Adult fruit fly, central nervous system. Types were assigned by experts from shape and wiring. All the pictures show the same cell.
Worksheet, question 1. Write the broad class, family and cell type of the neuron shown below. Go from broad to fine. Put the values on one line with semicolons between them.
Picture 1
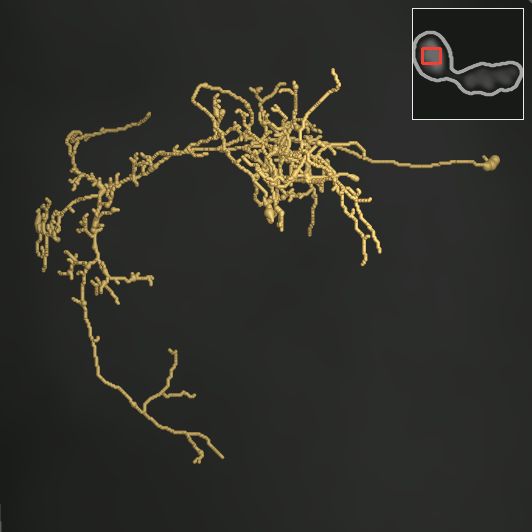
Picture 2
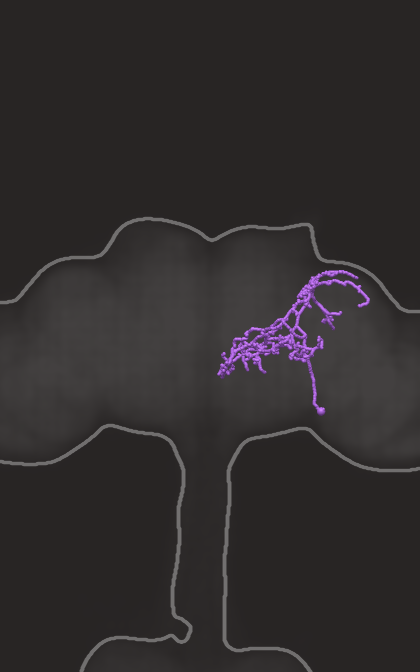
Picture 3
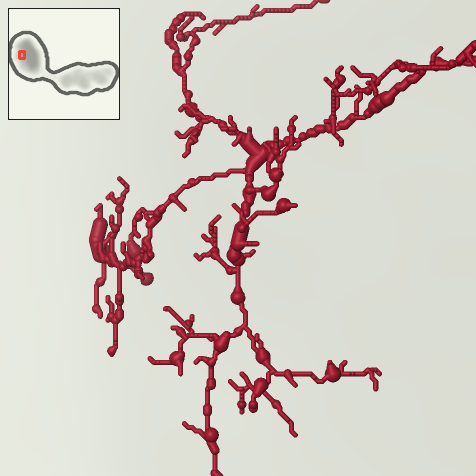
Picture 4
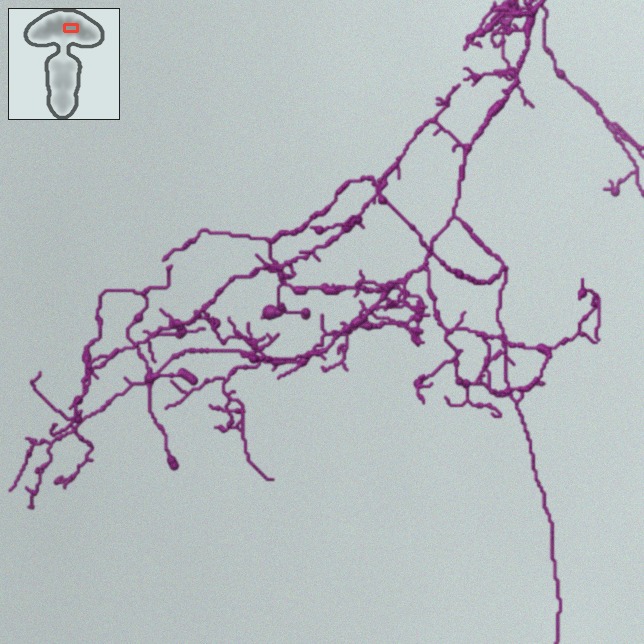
central-brain intrinsic neuron; hemilineage DL1_ventral; AVLP525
